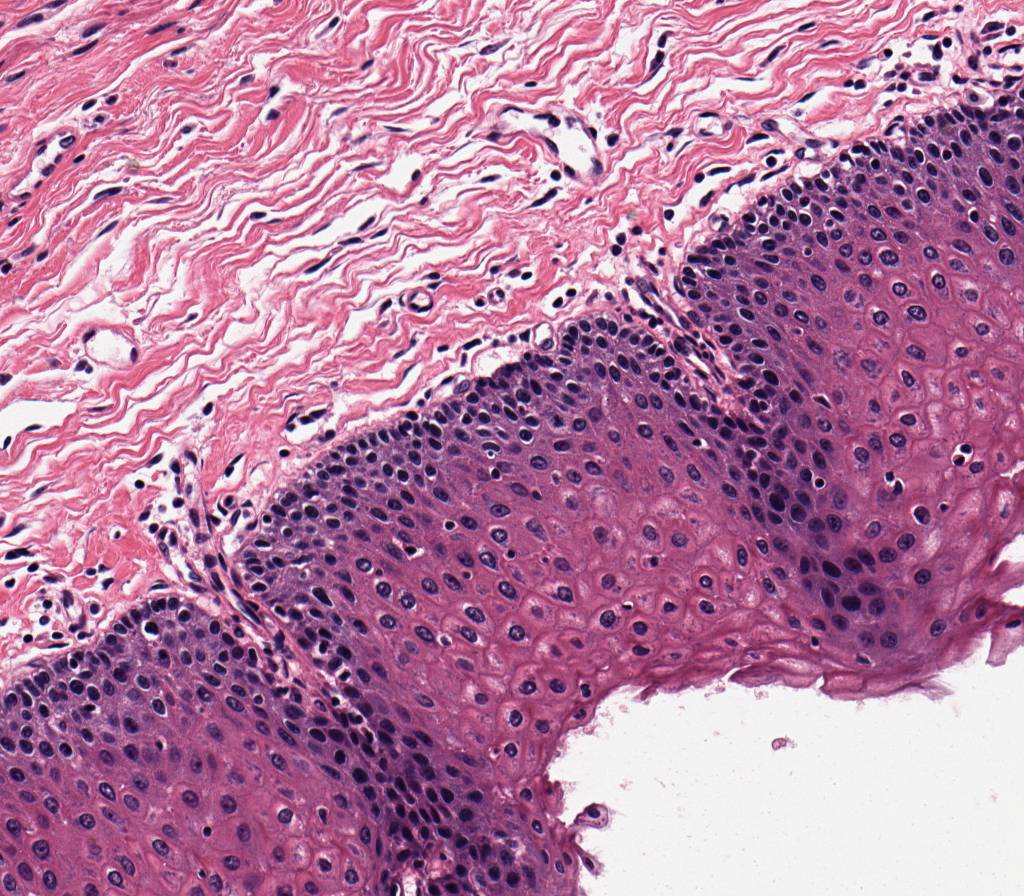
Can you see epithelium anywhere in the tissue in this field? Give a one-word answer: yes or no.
Yes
